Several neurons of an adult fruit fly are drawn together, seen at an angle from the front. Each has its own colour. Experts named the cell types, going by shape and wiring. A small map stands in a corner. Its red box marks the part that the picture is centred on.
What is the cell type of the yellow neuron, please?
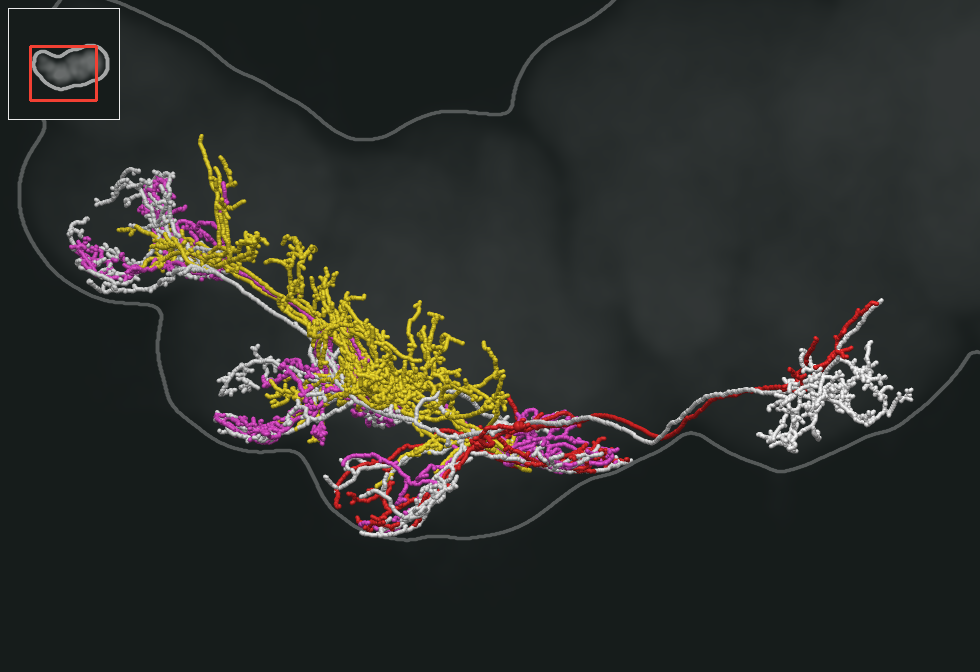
IN05B022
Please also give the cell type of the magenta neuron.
IN05B017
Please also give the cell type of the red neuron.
AN09B032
